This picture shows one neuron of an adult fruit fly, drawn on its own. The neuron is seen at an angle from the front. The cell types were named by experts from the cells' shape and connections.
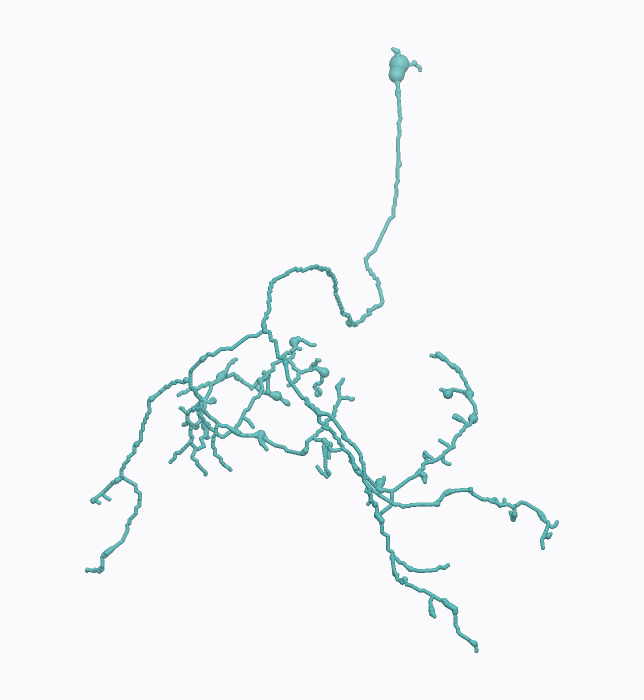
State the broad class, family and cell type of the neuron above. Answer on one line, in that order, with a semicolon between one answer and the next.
central-brain intrinsic neuron; hemilineage DM6_dorso_medial; FB5R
